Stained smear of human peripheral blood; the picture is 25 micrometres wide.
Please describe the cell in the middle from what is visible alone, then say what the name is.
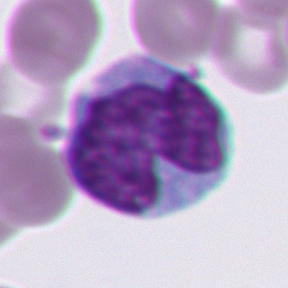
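Notice the outline of the cell, which is roughly round. Most of the cell is taken up by the nucleus, and a deep notch cuts into it from its lower edge. The cytoplasm around it is pale greyish blue. What you are looking at is a monocyte.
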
